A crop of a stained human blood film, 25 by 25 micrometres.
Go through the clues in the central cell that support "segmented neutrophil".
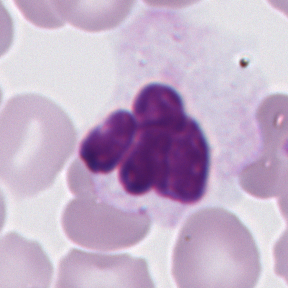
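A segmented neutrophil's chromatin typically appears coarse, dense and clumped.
The chromatin of the central cell fits this, being dense, dark purple and coarsely clumped. The cytoplasm is abundant and pale pinkish-lilac, holding only fine, faint lilac granules. It extends furthest above and to the right of the nucleus. The nucleus measures about 11 by 10 micrometres.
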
